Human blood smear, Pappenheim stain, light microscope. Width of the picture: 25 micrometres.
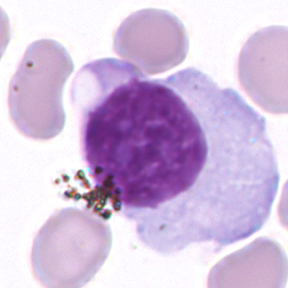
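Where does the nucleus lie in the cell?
Toward the left side.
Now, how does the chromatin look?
Dark purple and patchy, with lighter streaks between darker clumps.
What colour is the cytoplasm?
Pale greyish blue, without coarse granules.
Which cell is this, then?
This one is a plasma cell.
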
